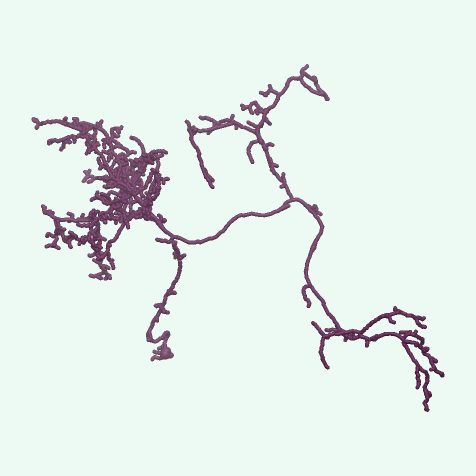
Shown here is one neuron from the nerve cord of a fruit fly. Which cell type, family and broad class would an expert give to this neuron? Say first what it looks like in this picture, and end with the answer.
The picture shows dozens of branch ends. As drawn here it is about as wide as it is tall. It is of cell type IN12B014. Its family is hemilineage 12B. This is a nerve-cord intrinsic neuron.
